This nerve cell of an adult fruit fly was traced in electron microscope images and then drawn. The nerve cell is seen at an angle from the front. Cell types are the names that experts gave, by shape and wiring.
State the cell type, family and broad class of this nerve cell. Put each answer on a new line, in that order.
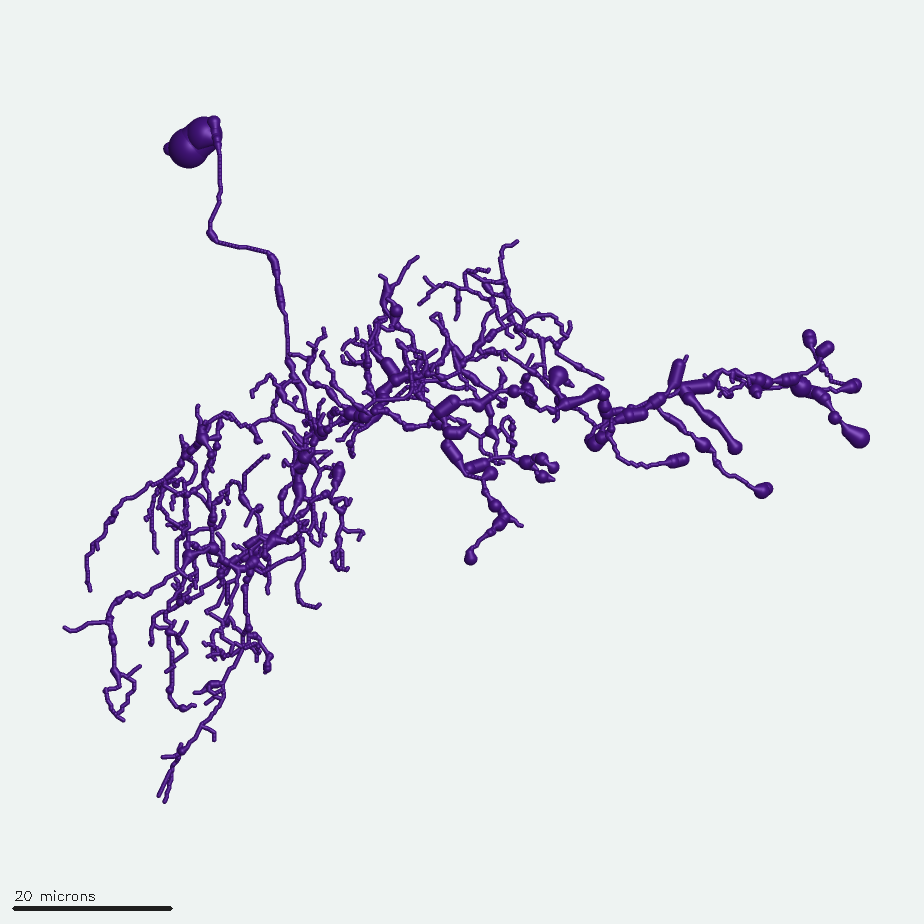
IN06A063
hemilineage 06A
nerve-cord intrinsic neuron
